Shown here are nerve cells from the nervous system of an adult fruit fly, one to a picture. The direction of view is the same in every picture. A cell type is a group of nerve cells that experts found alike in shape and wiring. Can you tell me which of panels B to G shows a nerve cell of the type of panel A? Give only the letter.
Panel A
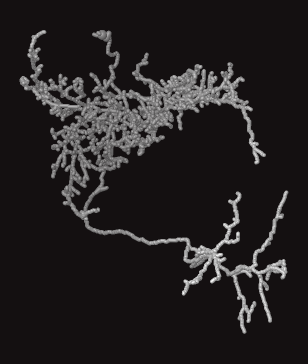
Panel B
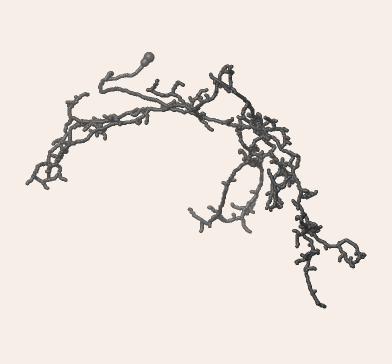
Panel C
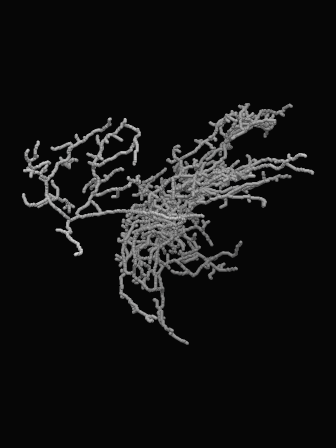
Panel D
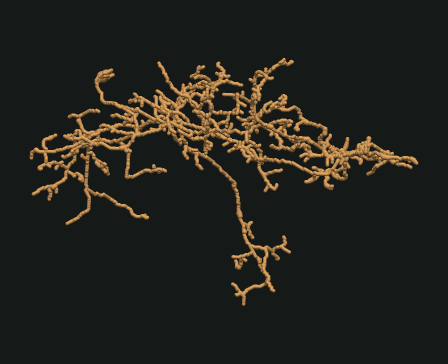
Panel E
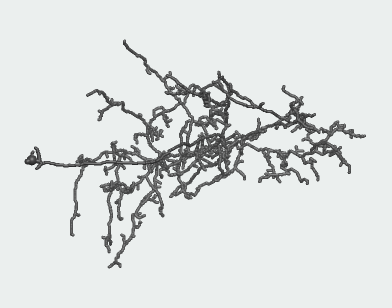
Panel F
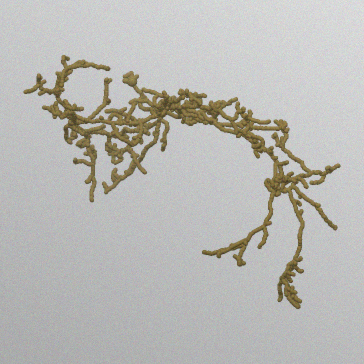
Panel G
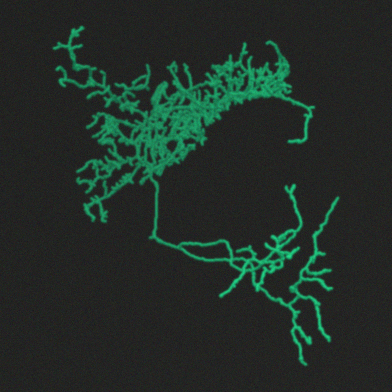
G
